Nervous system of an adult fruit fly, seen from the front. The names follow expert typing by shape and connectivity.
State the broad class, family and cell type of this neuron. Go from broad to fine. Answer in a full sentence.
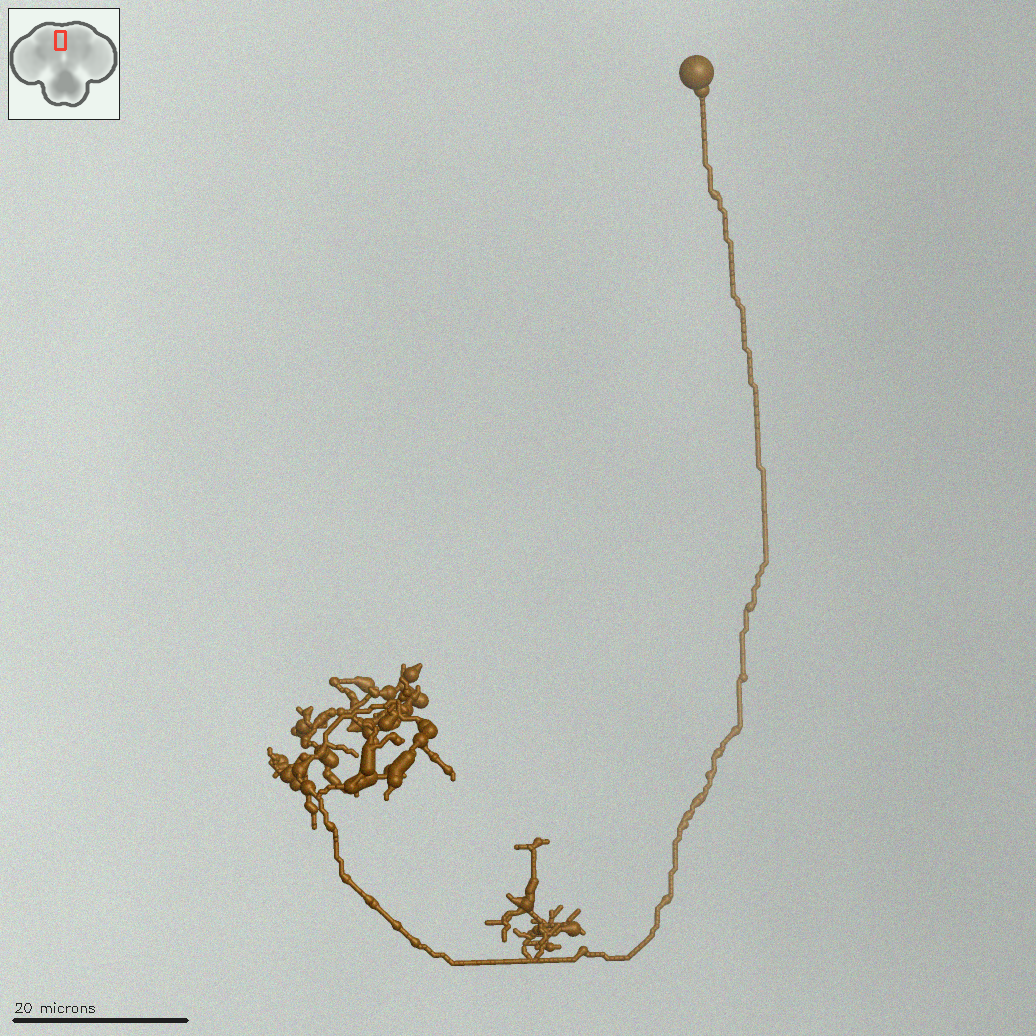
A central-brain intrinsic neuron of class CX, type vDeltaI_a.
